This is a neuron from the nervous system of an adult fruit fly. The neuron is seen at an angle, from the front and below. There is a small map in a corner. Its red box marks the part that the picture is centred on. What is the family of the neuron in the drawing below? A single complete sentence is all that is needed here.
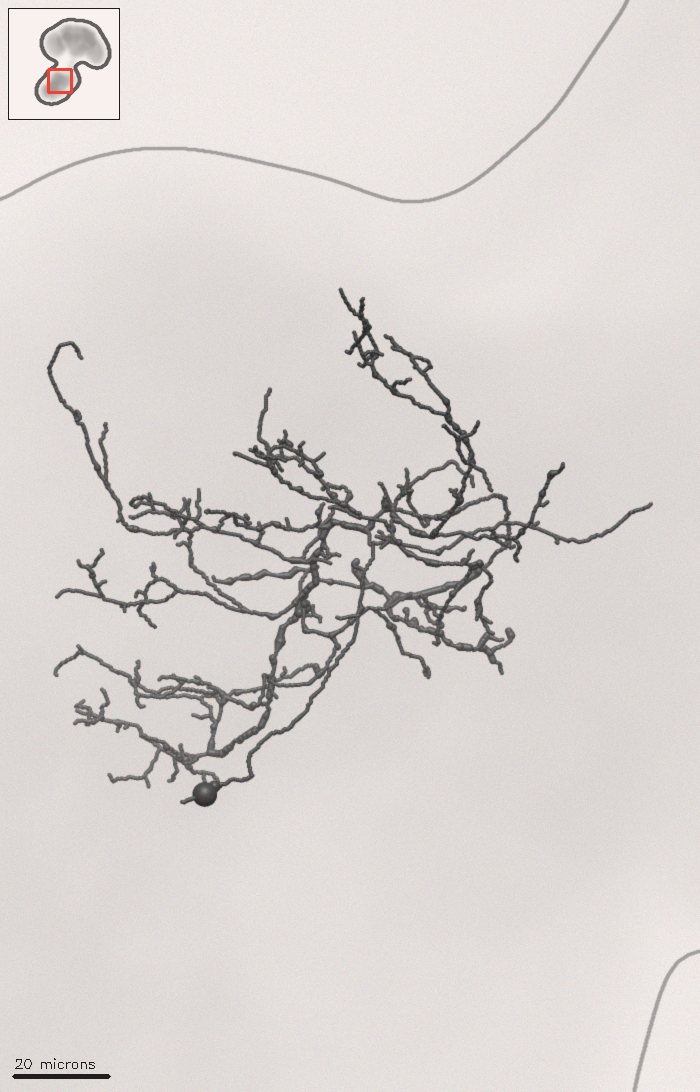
The neuron sits within family hemilineage 06B.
